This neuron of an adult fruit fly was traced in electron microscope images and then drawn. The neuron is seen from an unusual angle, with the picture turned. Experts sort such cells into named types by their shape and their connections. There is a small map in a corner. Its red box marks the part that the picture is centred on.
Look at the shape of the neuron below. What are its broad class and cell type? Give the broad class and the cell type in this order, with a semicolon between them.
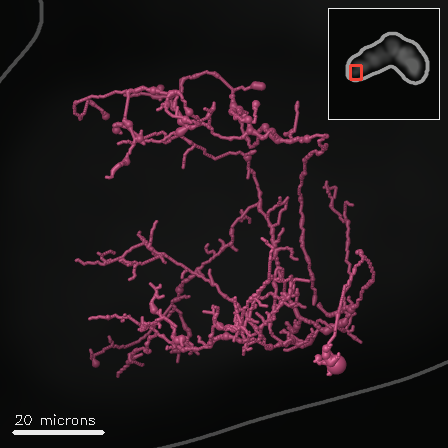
nerve-cord intrinsic neuron; INXXX417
